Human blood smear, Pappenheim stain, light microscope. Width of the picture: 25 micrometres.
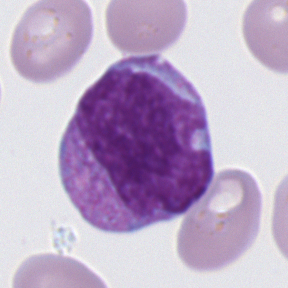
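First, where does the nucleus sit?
Off-centre, displaced toward the upper right of the cell.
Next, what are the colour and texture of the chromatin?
Dark purple and coarsely mottled.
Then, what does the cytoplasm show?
Fine pinkish-purple granules fill it at the lower left, and a thin pale bluish rim runs along the top edge.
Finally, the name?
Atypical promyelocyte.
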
